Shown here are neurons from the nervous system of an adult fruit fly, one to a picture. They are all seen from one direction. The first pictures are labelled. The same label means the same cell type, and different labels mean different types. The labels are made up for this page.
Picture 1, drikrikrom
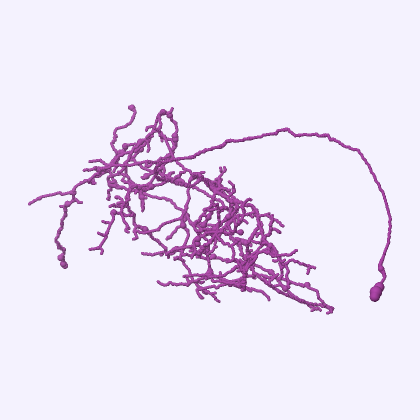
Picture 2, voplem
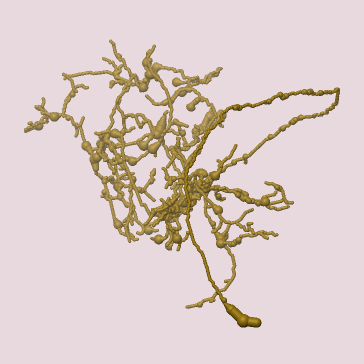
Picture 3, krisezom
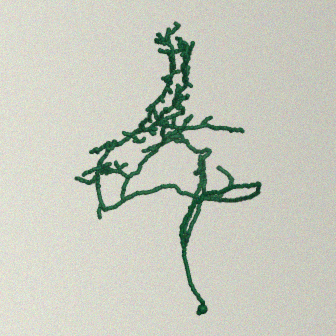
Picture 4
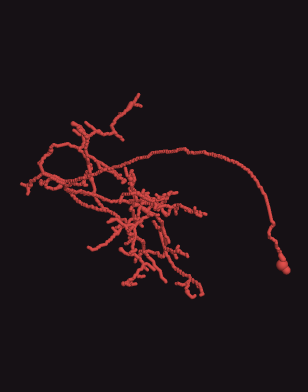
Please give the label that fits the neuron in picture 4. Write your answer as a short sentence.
It belongs to voplem.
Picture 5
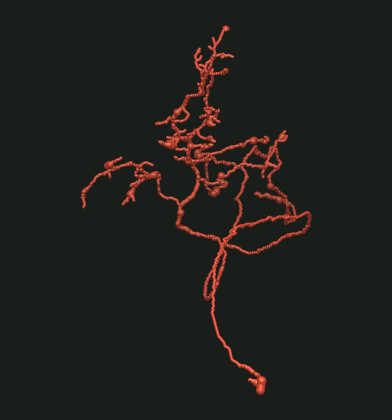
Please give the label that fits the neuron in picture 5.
It belongs to krisezom.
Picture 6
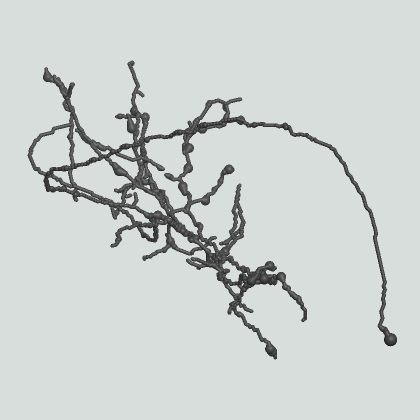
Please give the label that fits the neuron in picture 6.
It belongs to voplem.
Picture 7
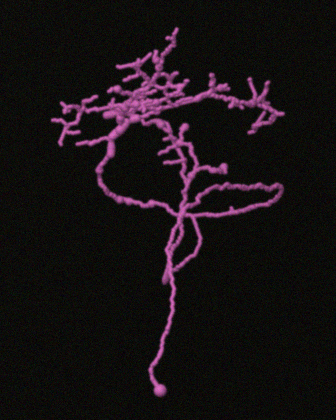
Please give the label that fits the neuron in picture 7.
It belongs to krisezom.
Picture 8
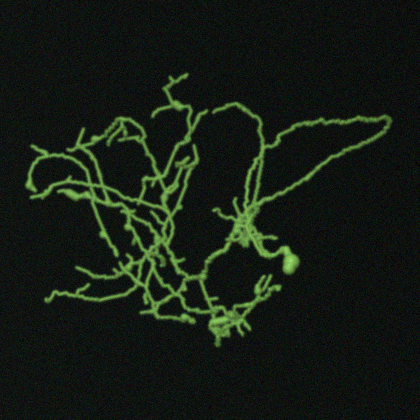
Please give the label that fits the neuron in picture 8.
It belongs to voplem.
